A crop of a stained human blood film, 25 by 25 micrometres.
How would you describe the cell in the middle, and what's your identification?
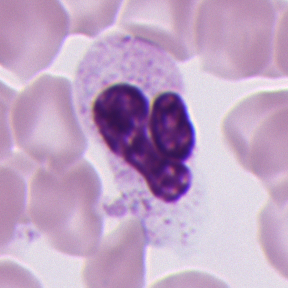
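Let's start with the chromatin, which is dark purple and coarsely clumped. Look closely and you'll find no nucleoli in the nucleus, which measures about 11 by 8 micrometres. The cell outline is irregular, with the cytoplasm tapering out toward the bottom. There are no vacuoles in that cytoplasm. This is a segmented neutrophil.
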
